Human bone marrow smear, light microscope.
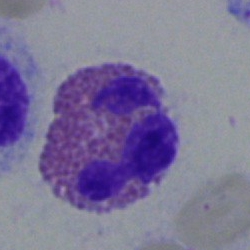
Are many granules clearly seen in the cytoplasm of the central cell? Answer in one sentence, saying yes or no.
Yes, in the cytoplasm of this cell, many granules are visible.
